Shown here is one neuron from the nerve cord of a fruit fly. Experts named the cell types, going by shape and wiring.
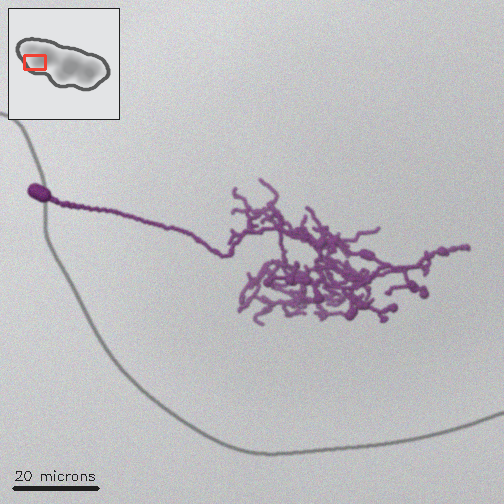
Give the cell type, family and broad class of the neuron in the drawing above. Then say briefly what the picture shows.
It is of cell type IN01B081. The family is hemilineage 01B. Its broad class is nerve-cord intrinsic neuron. By the scale bar it is about 100 microns wide in this view. Dozens of branch ends can be seen.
